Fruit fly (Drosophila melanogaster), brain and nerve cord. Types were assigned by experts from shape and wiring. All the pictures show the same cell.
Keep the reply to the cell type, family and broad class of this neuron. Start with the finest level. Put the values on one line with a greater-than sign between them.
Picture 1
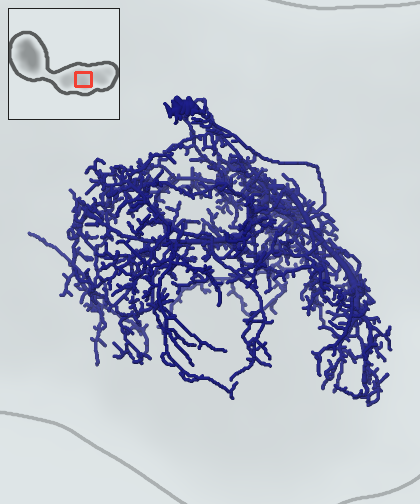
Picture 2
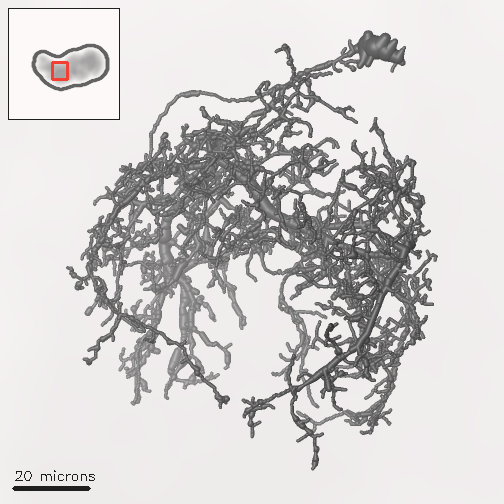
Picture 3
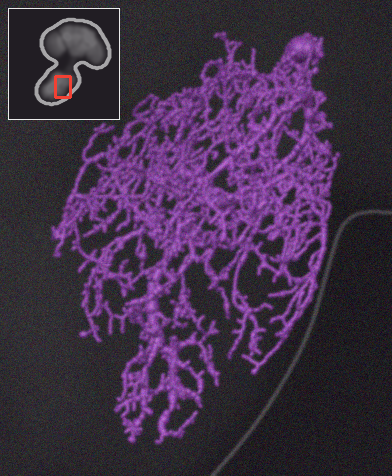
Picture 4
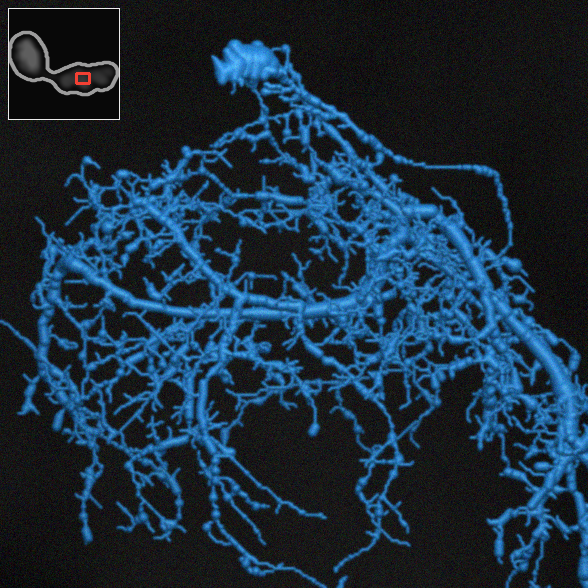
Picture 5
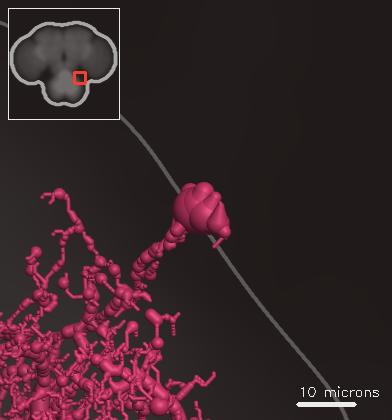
IN19A015 > hemilineage 19A > nerve-cord intrinsic neuron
